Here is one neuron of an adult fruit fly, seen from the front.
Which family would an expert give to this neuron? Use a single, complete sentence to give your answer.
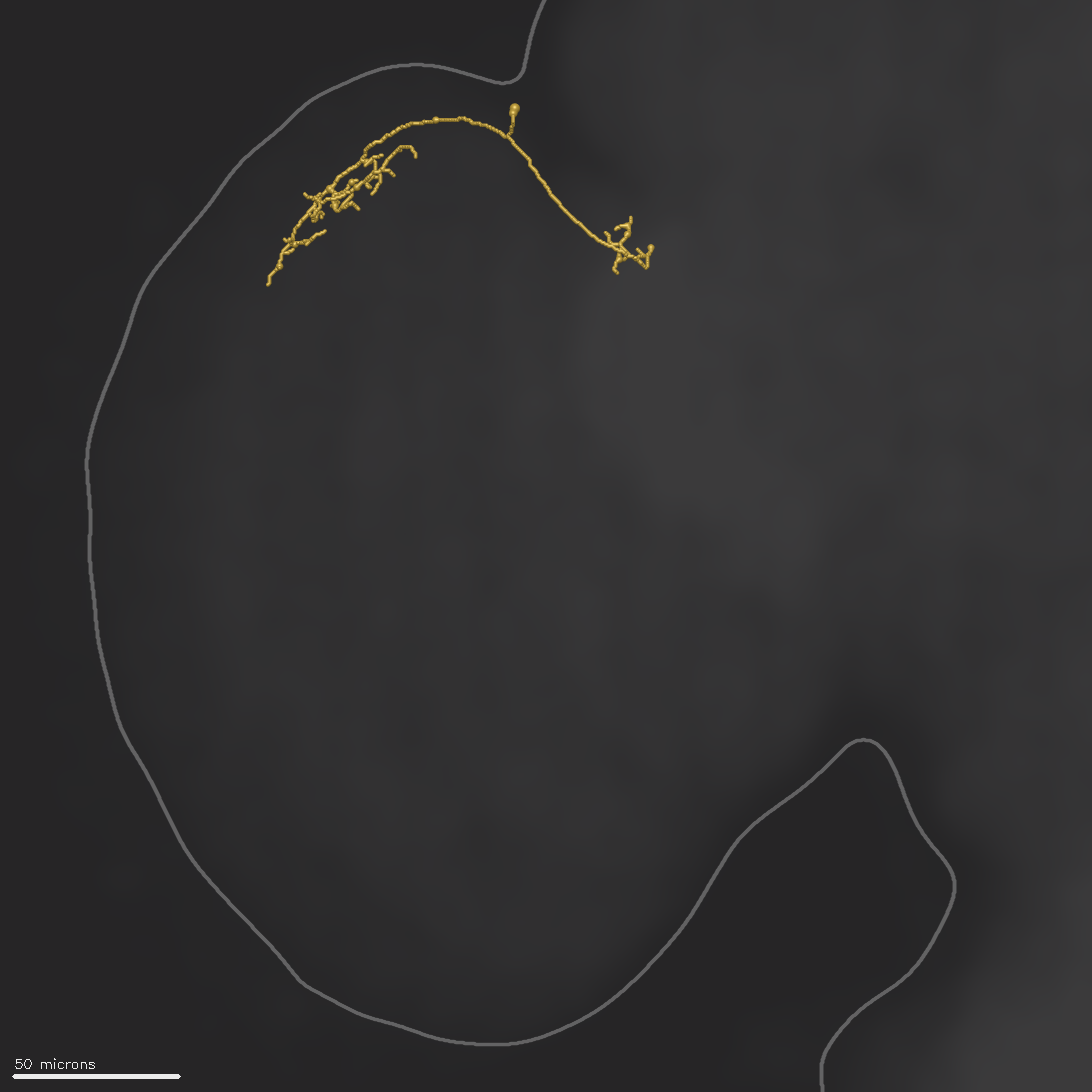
What the neuron belongs to is the family MeLo.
